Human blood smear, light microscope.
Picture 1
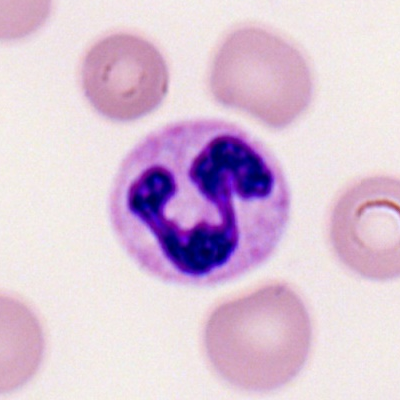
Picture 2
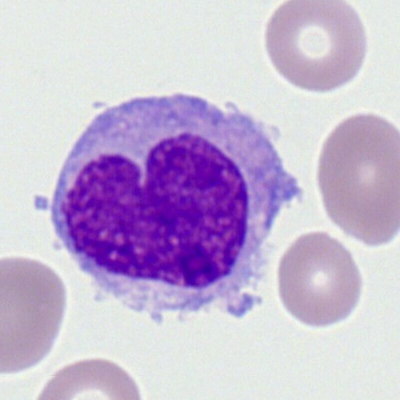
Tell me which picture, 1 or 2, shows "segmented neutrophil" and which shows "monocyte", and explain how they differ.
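Picture 1 is the segmented neutrophil; picture 2 is the monocyte. Outline: picture 1 is round and smooth, while picture 2 is roughly round but has an irregular, frayed margin, with small ragged blebs projecting from the edge, clearest on the right. Nucleus shape: picture 2 has a notch in the upper edge of its nucleus, giving it a kidney or heart shape.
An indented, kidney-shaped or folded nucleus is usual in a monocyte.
Chromatin: in picture 1 it is dark purple and coarsely clumped, in picture 2 deep purple and mottled with small paler spots.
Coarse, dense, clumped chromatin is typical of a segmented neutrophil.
Nucleoli: none are visible in picture 1, and none are clearly visible in picture 2, as is usual for a mature monocyte. Cytoplasm: picture 1 has abundant, pale pinkish-lilac cytoplasm holding fine, faint pinkish granules and no vacuoles, whereas the cytoplasm in picture 2 contains no coarse or brightly coloured granules.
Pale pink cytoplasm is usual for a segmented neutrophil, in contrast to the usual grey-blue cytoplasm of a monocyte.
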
